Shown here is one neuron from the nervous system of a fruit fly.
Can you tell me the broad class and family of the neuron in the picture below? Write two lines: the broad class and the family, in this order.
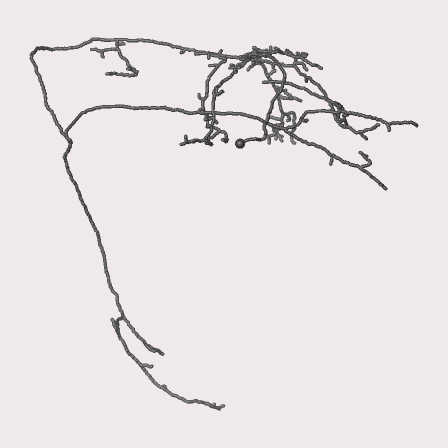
nerve-cord intrinsic neuron
hemilineage 18B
